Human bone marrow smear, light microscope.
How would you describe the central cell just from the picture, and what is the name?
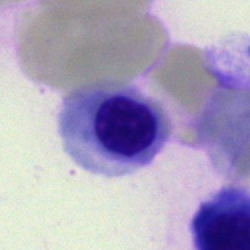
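The cell has a roughly round outline with a slightly uneven edge. Its nucleus sits off-centre, toward the right side, and contains dense, dark purple chromatin. The cytoplasm is pale greyish-blue. This is an erythroblast.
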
